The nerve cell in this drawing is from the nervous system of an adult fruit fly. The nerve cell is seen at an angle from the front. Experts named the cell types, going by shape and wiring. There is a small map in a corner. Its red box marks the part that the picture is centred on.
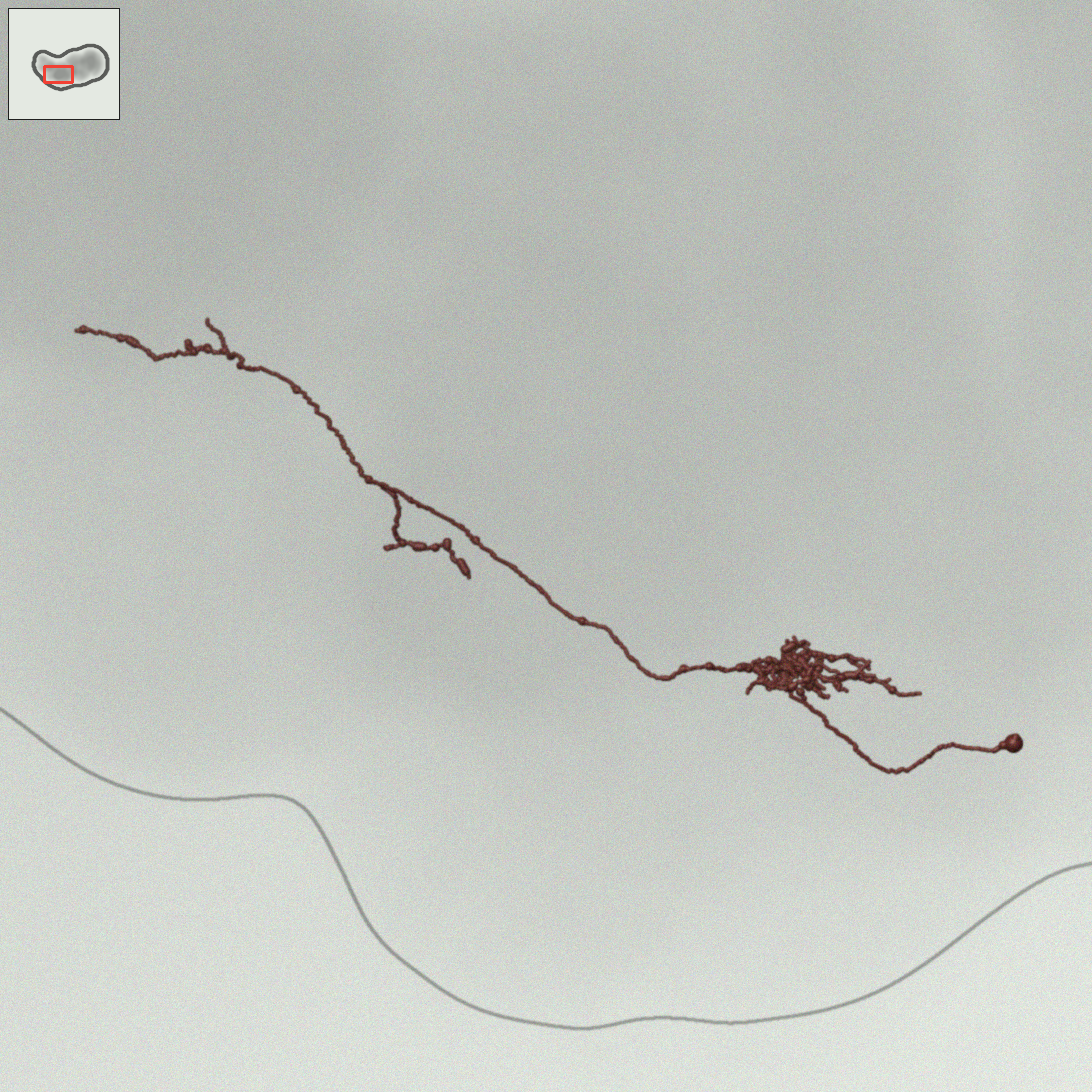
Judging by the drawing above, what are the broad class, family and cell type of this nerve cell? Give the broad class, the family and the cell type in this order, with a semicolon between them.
nerve-cord intrinsic neuron; hemilineage 10B; IN10B042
